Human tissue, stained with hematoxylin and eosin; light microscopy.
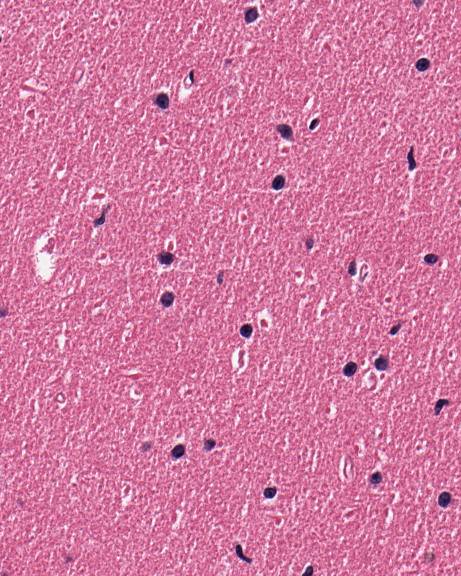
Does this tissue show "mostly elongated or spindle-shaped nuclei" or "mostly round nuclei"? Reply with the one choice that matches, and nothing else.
Mostly round nuclei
